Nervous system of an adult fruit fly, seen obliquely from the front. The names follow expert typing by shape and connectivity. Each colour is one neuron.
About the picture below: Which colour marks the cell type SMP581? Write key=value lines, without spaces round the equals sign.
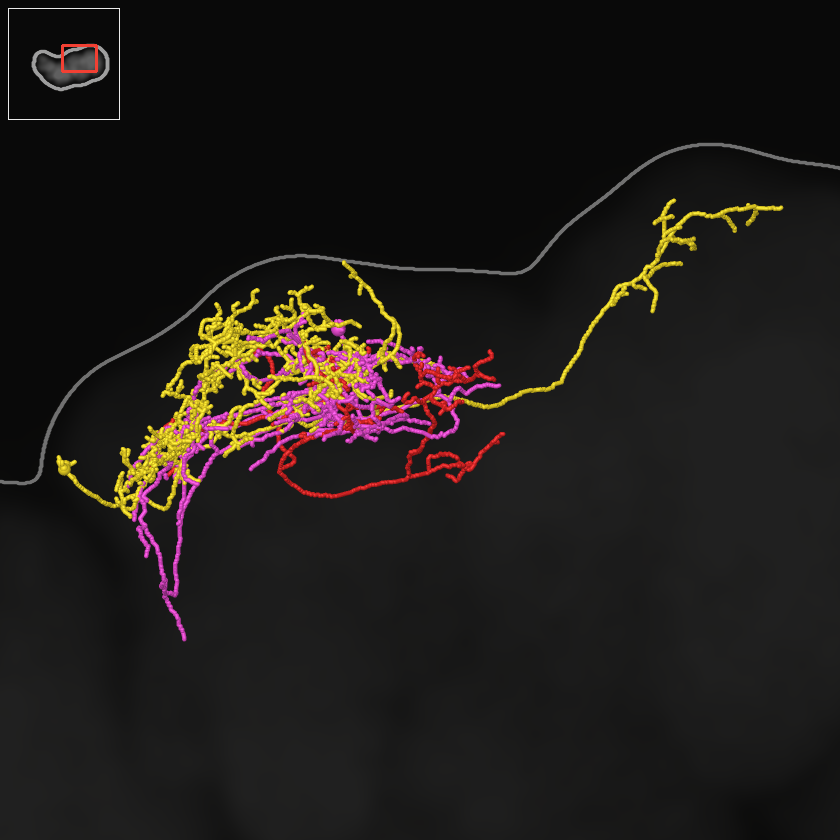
colour=red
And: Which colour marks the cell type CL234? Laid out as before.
colour=magenta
